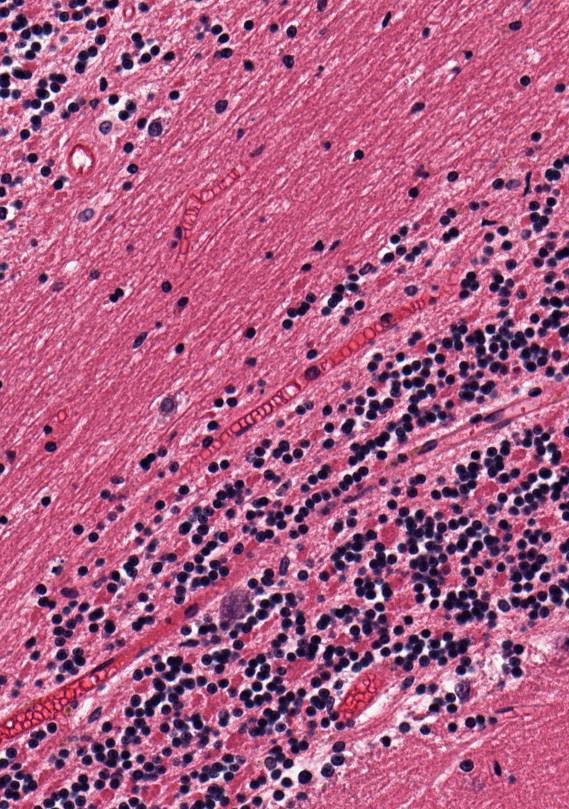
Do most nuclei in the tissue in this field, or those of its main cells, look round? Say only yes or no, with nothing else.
Yes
